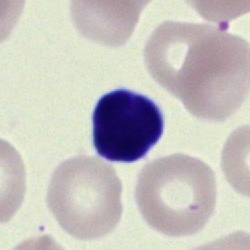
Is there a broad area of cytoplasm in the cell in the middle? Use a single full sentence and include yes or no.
No, scant cytoplasm surrounds the nucleus of this cell.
